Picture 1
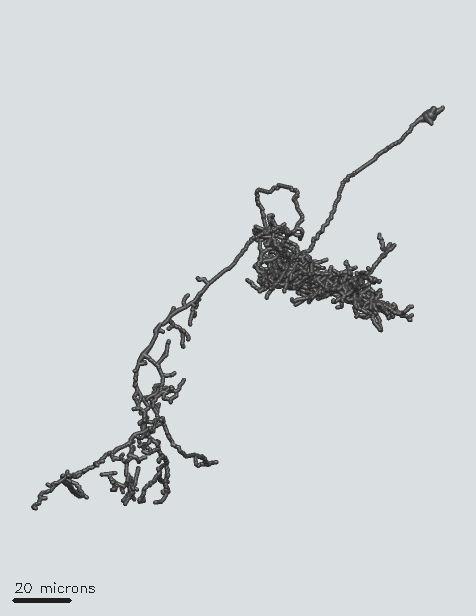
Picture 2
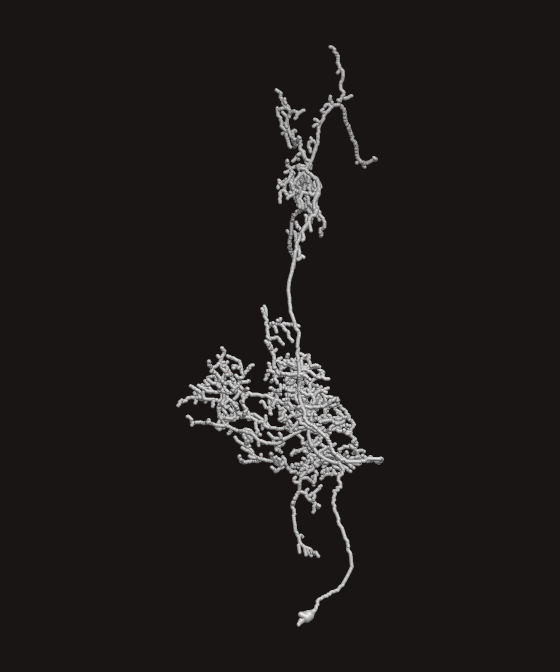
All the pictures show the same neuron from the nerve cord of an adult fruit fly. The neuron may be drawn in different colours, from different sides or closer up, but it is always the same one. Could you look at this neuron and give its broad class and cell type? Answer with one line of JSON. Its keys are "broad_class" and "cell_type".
{"broad_class": "nerve-cord intrinsic neuron", "cell_type": "INXXX100"}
